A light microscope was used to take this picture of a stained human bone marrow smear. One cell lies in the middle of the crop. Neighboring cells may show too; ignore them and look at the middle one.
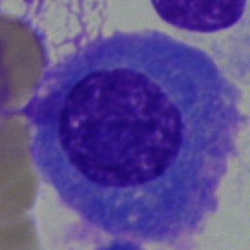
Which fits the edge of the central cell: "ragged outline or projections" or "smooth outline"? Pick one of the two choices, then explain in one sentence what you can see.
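Ragged outline or projections. The cell is roughly round with a bumpy, uneven edge.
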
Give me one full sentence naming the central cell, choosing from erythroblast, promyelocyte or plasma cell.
The cell that lies at the centre of the crop is a plasma cell.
